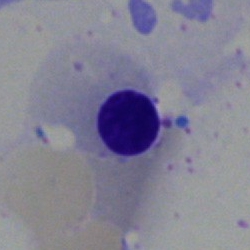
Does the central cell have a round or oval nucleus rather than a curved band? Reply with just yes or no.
Yes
